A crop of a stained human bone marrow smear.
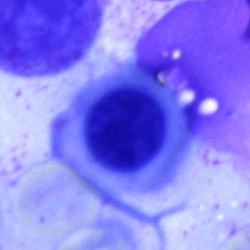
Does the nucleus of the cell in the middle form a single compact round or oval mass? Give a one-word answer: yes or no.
Yes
